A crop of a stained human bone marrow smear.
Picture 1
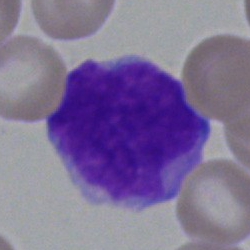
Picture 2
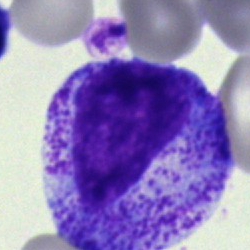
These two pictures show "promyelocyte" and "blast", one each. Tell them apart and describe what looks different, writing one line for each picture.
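In picture 1 we see a blast: No granules can be seen in the cytoplasm.
In picture 2 we see a promyelocyte: Many granules are scattered throughout the cytoplasm.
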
